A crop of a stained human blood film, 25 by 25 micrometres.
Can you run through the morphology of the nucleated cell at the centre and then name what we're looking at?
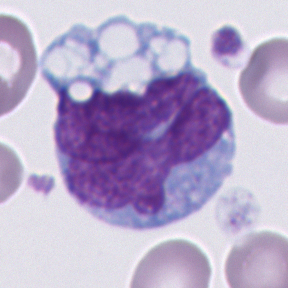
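Numerous clear vacuoles are clustered in the upper part of the cell, looking empty and colourless. The nucleus is large, irregular and folded, with chromatin that is fine and lacy rather than coarsely clumped. It is a monocyte.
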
